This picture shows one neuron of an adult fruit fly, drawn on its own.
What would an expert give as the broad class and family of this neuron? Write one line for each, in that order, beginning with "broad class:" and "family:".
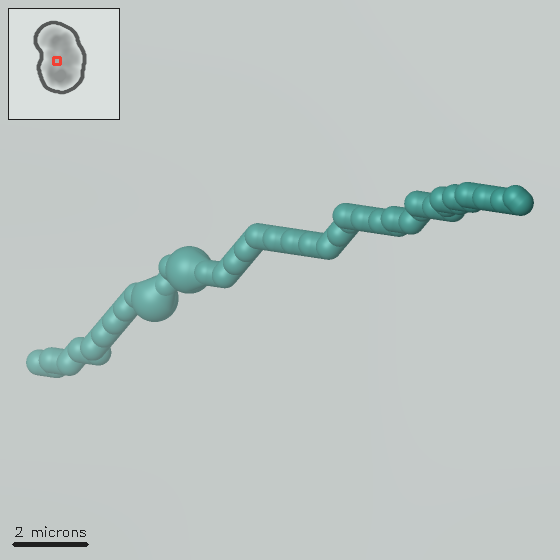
broad class: sensory neuron entering the brain
family: class mechanosensory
